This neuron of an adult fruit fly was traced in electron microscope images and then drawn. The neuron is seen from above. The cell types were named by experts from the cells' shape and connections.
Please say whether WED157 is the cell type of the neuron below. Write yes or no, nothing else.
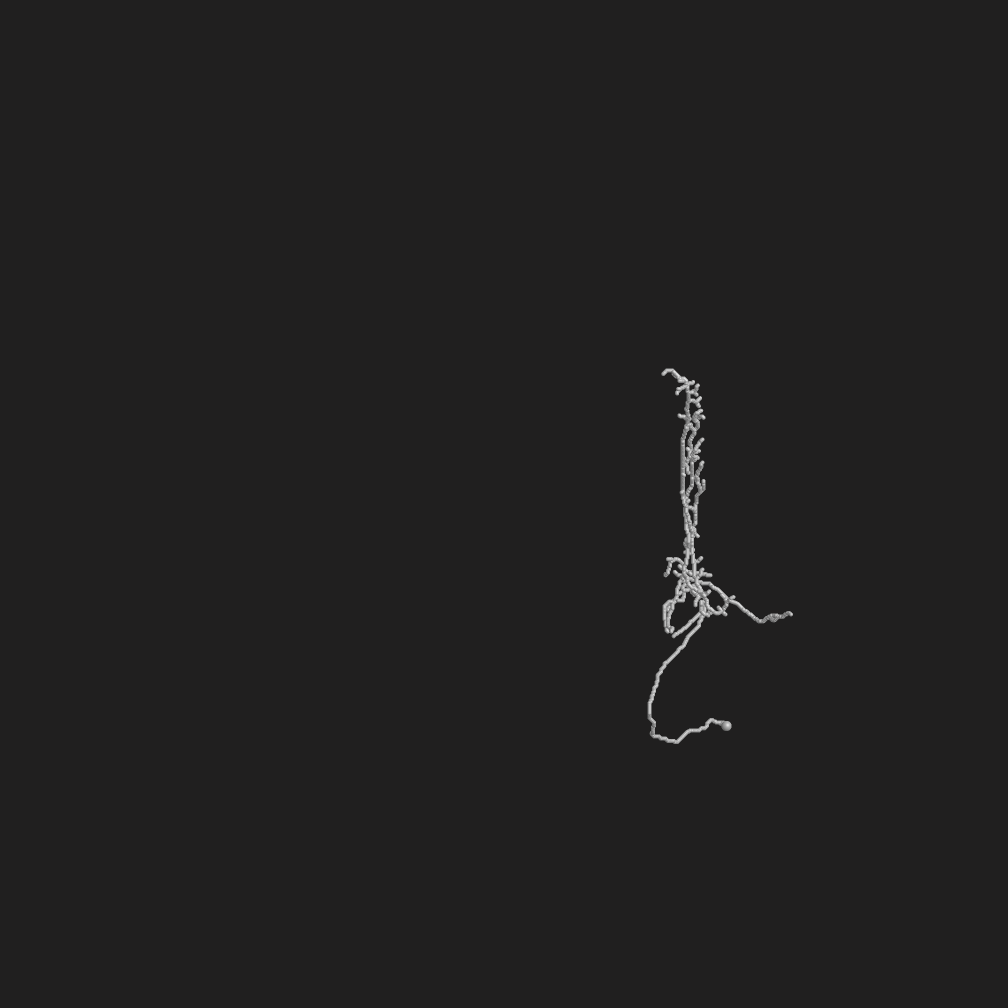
yes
